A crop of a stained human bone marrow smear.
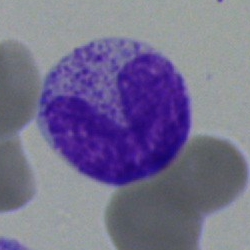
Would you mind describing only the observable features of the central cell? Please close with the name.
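Smooth, round outline on this one. Dark purple chromatin runs all through the nucleus. The pale cytoplasm shows up mostly as a wedge in the upper left, and there are no vacuoles in it. That's a band neutrophil.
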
